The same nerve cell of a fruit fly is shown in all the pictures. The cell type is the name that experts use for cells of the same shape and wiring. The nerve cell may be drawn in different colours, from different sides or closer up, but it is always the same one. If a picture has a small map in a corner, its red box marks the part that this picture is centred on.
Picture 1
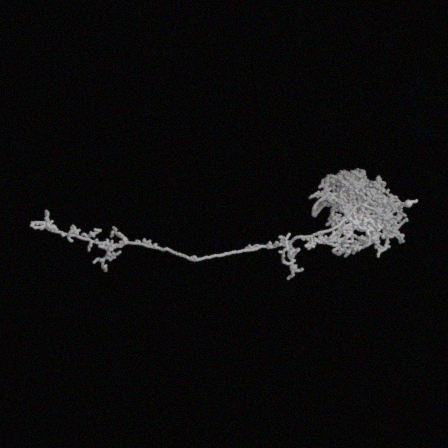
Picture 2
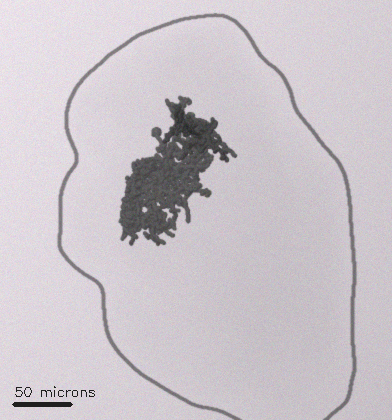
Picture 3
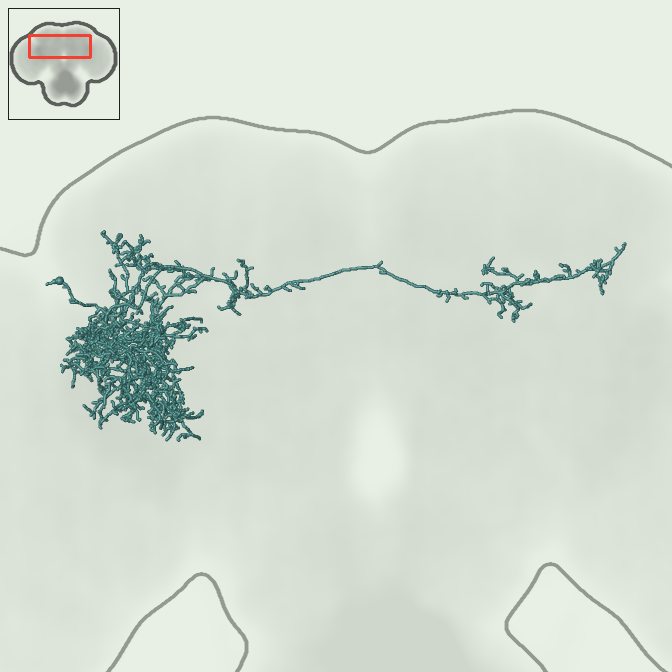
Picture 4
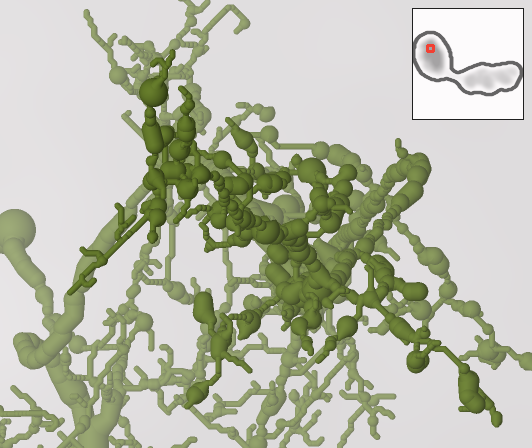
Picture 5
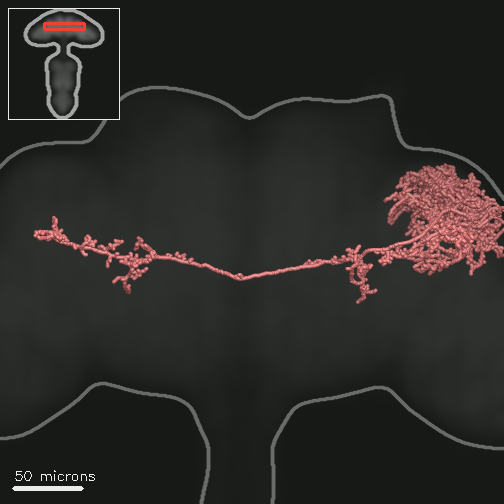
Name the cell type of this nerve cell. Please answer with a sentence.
The cell type is AVLP433_b.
